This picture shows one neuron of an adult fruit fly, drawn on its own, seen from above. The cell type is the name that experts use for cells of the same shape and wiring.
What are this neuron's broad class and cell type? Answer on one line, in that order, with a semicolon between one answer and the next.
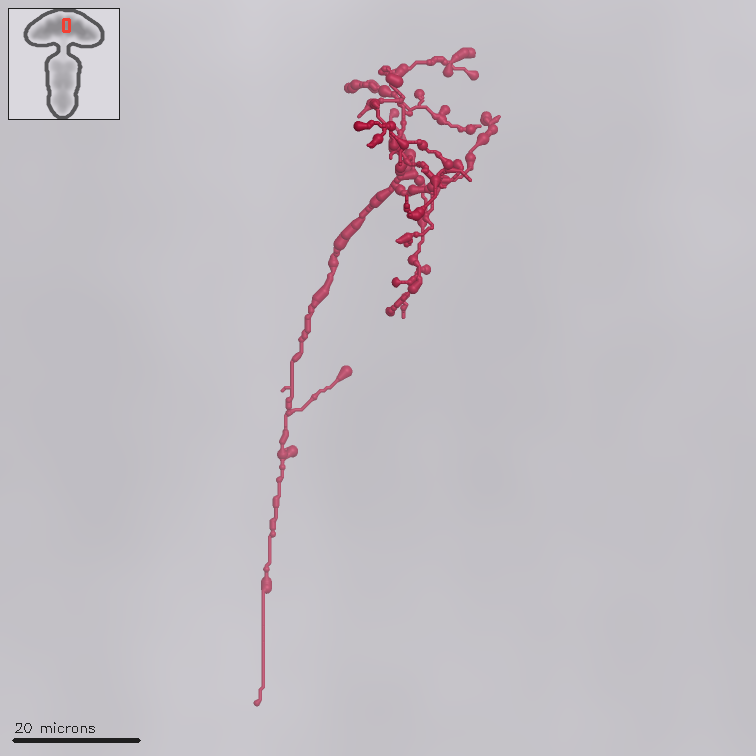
ascending neuron; ANXXX338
